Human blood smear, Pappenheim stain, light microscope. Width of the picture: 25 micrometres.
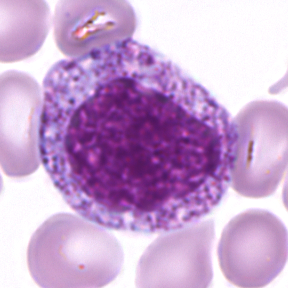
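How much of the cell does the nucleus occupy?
Most of it, leaving a rim of cytoplasm all the way around.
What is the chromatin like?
Dark purple and coarsely clumped.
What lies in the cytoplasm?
Many dark purple granules, scattered throughout, with pale lilac cytoplasm between them.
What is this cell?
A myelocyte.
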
